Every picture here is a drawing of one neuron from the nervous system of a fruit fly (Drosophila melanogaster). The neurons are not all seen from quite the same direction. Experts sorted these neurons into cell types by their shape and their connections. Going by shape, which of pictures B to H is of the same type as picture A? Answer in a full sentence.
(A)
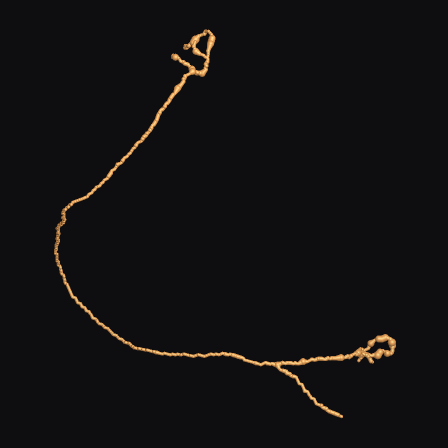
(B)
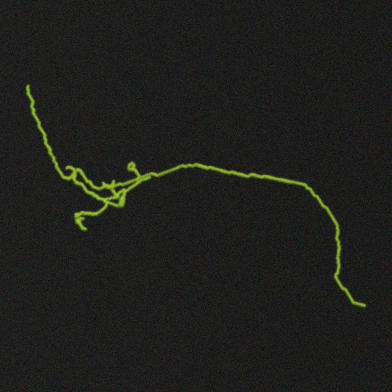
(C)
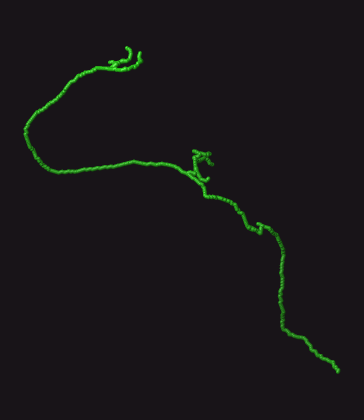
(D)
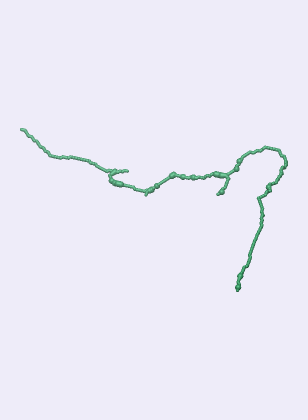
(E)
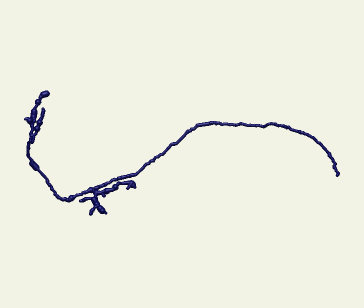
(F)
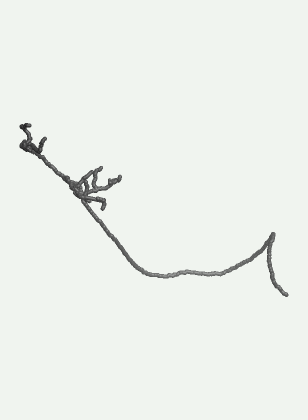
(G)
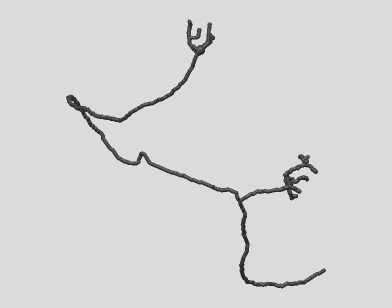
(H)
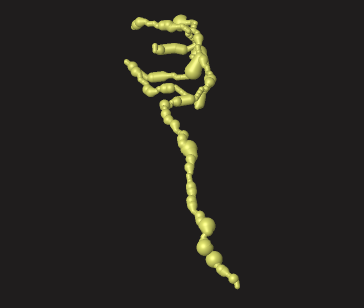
Picture G is of the same cell type.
